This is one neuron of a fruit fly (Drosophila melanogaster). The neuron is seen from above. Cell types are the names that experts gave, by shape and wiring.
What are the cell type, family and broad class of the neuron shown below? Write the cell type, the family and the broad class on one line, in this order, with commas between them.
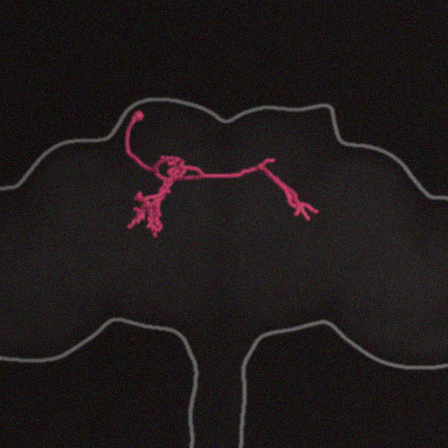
SIP027, hemilineage EBa1, central-brain intrinsic neuron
